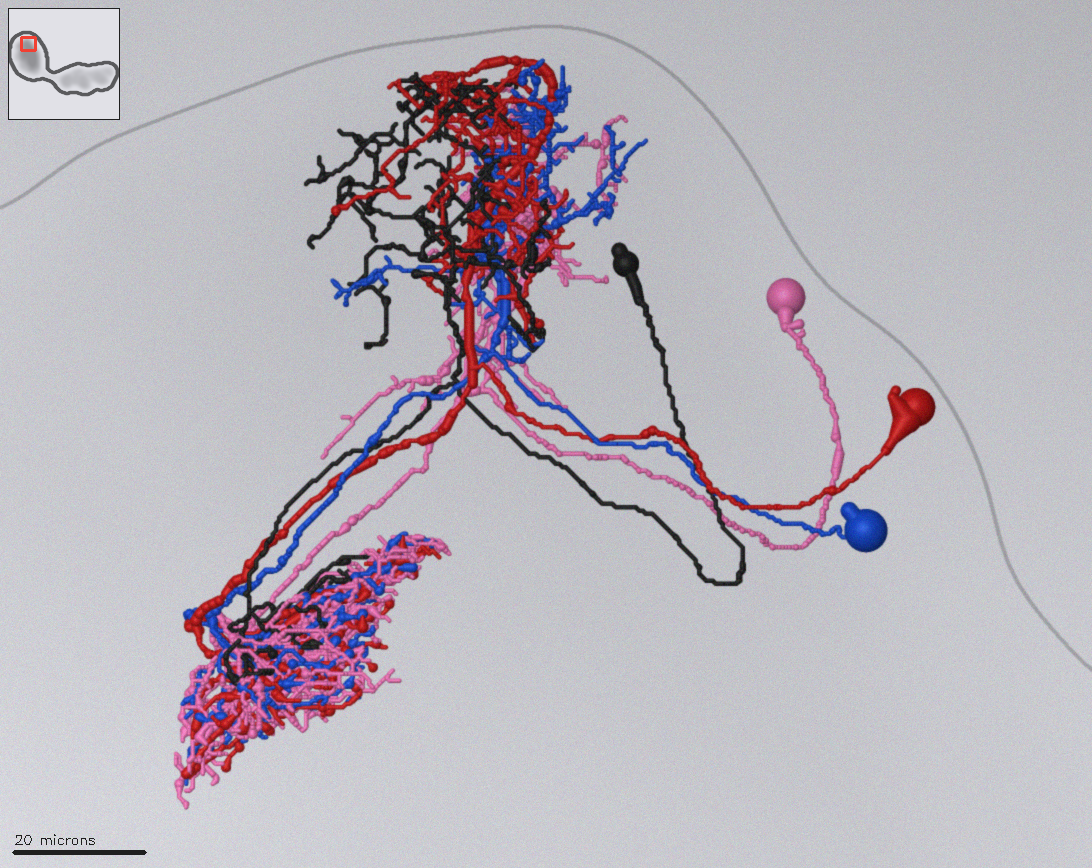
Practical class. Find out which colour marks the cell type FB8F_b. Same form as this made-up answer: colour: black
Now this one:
colour: black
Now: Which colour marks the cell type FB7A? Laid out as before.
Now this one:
colour: red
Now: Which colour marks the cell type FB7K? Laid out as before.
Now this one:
colour: blue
